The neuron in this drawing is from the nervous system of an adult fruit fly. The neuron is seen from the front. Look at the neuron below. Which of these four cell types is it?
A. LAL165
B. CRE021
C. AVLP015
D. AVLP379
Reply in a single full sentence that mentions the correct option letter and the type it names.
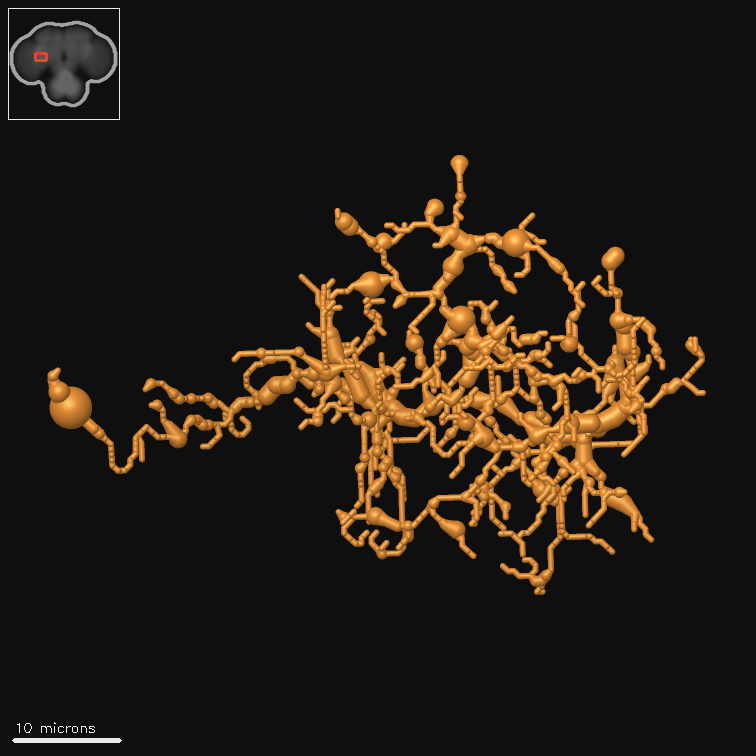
The cell type that the neuron has is AVLP379, option D.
